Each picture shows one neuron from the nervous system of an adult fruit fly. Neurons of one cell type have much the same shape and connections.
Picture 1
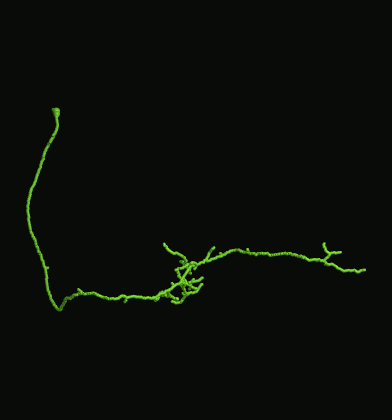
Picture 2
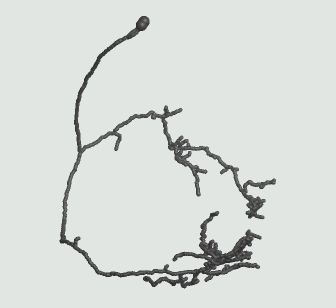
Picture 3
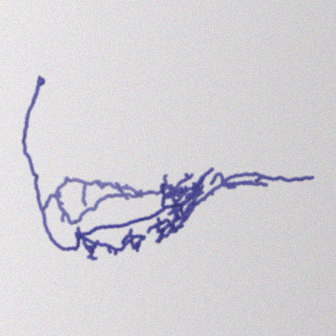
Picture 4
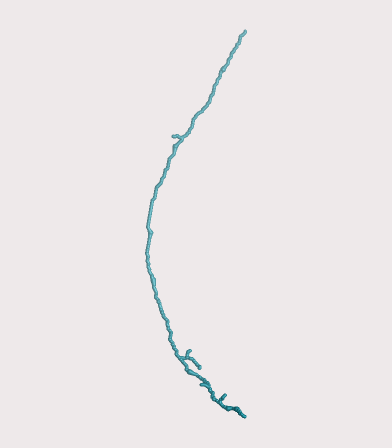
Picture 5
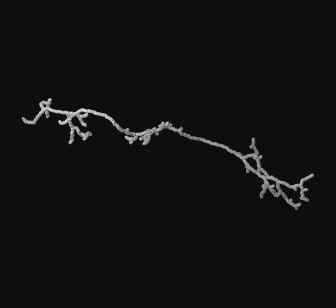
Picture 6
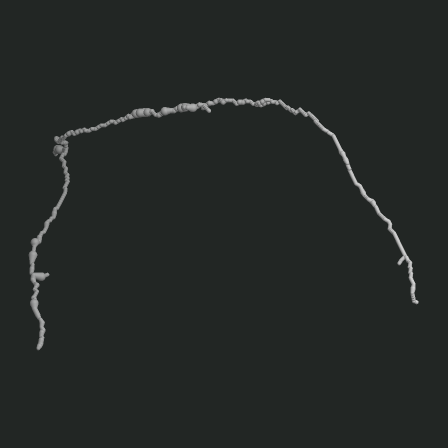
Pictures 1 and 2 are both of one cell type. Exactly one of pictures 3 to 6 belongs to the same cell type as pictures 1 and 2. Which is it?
3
